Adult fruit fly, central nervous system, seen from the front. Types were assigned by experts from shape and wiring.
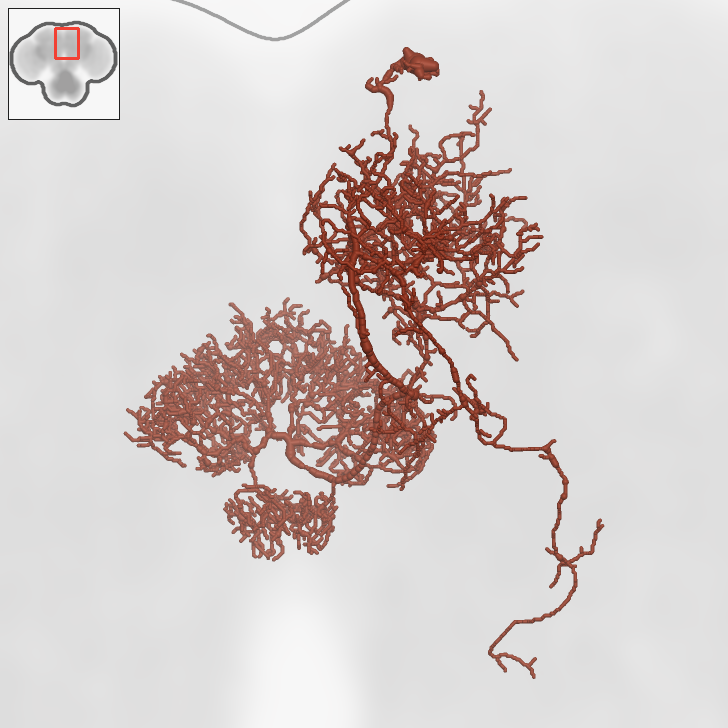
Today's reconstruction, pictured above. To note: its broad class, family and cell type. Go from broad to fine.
central-brain intrinsic neuron; class CX; FB1H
